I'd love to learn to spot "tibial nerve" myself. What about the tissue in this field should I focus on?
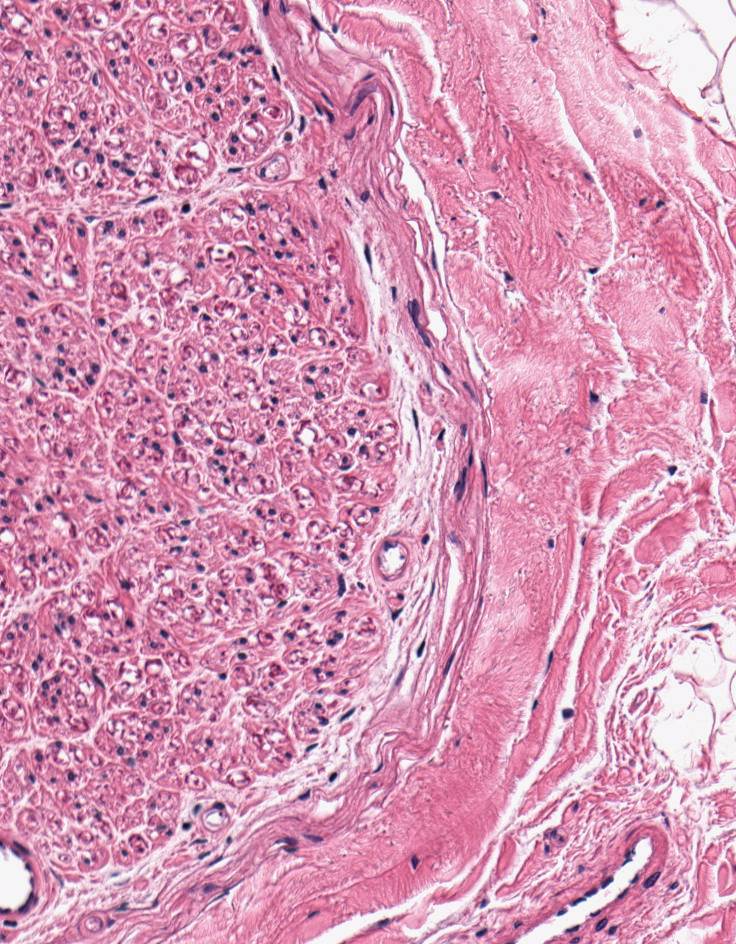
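This is tibial nerve, cut in cross section.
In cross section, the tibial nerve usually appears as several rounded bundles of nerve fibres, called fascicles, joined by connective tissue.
That agrees with the large rounded fascicle filling the left half of the field and the dense connective tissue to its right. Inside the fascicle, the transversely cut nerve fibres form many small round profiles, each a pale ring around a central dot. Small dark oval nuclei are scattered fairly evenly among these profiles. Along the right border, a sheath of several concentric layers of flattened cells with elongated dark nuclei wraps the fascicle.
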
